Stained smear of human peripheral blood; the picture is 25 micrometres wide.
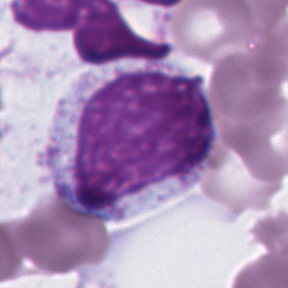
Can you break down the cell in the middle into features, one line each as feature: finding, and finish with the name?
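Nucleus position: toward the upper right, so the rim of cytoplasm is wider on the left and lower side
Chromatin: dark purple, mottled with paler patches
Cytoplasm: pale greyish-blue
Granules: fine and purple, scattered through the cytoplasm
Name: myelocyte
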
